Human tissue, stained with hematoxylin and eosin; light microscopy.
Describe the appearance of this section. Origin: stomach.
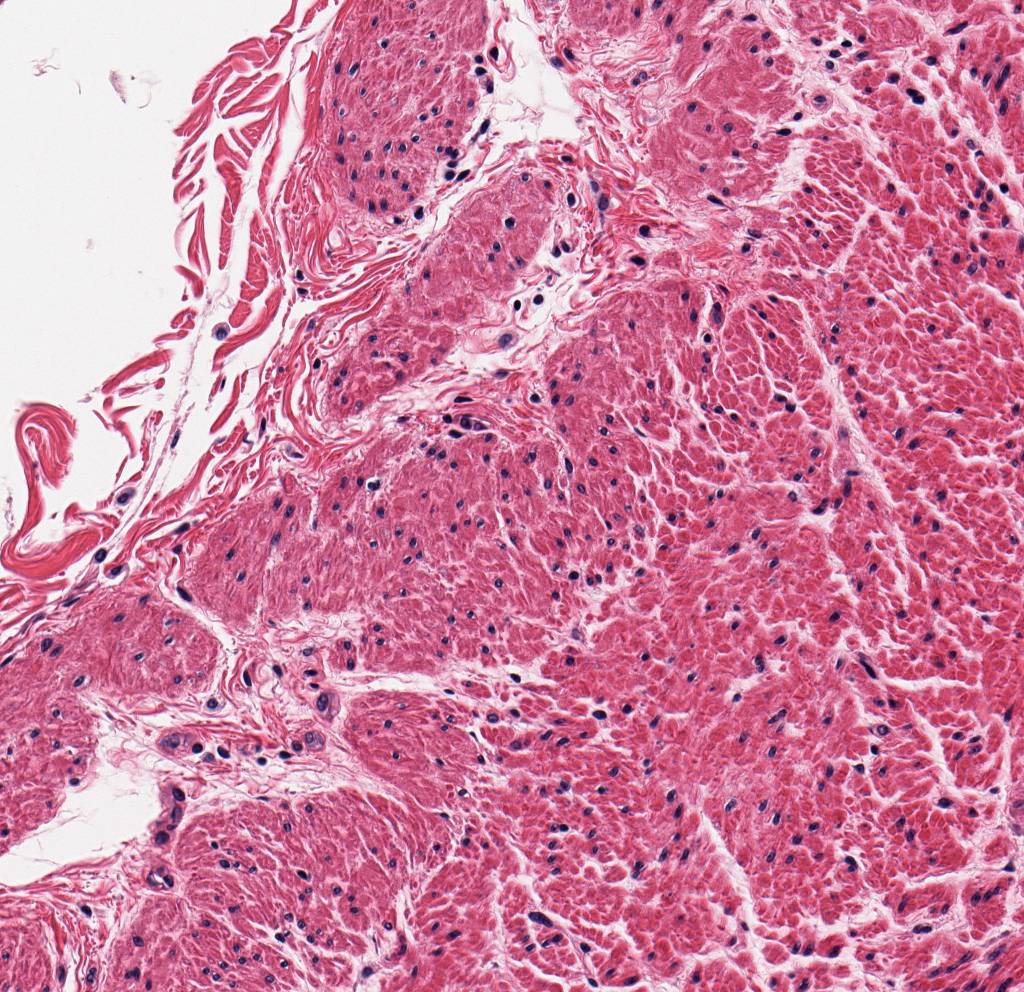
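Bundles of smooth muscle, separated by thin strands of connective tissue, fill most of the field. The top left corner has no tissue in it. There's no epithelium anywhere, and no fat cells either.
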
